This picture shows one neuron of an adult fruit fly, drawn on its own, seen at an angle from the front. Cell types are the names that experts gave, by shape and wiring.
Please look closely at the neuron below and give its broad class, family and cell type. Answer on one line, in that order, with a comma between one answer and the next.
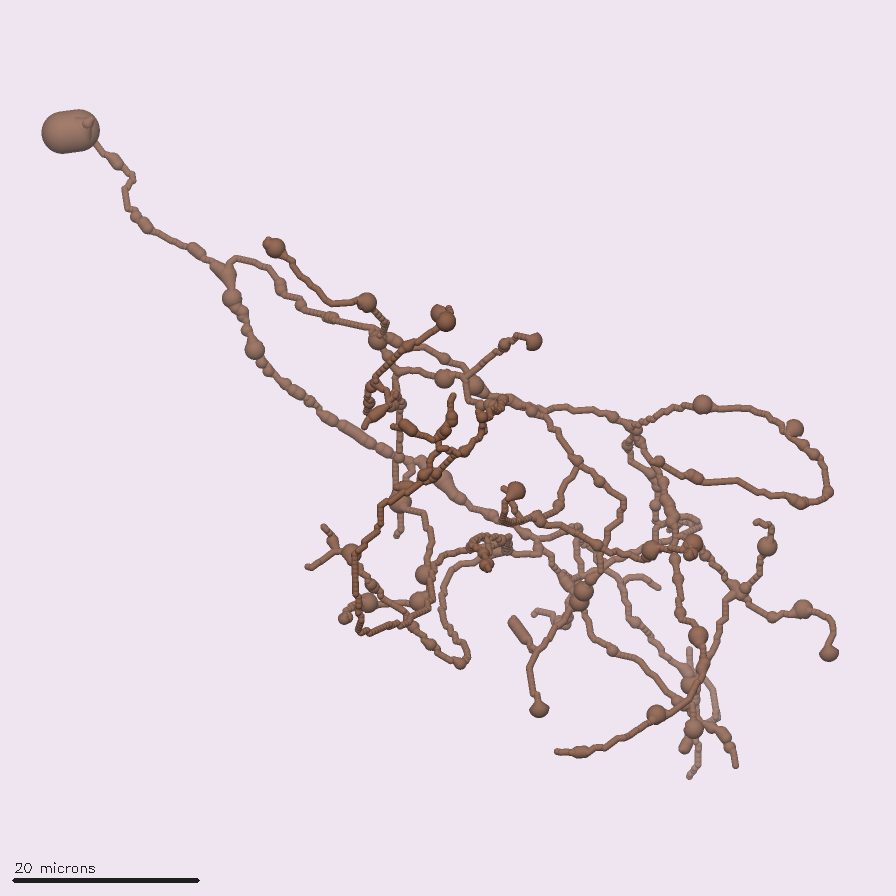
central-brain intrinsic neuron, hemilineage ALl1_dorsal, lLN12A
